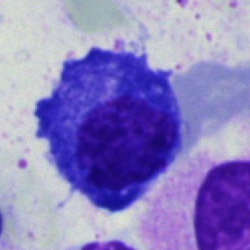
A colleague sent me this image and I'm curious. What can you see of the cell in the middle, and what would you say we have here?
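Have a look at this one: there are no nucleoli visible in the nucleus, and the cytoplasm is deep blue. Above and to the left of the nucleus you'll see a paler, mottled zone in the cytoplasm. No distinct granules in there, either. So, a plasma cell.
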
